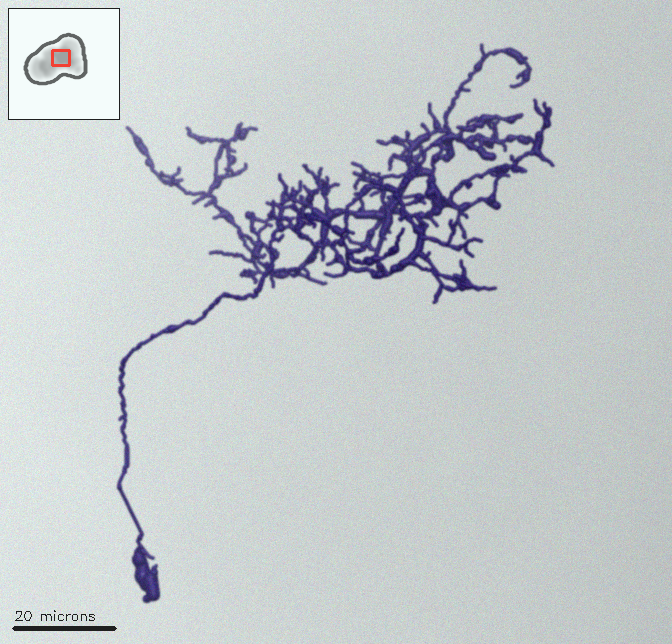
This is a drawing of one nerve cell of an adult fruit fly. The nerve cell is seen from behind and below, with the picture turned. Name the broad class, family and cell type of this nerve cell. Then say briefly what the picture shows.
Its broad class is nerve-cord intrinsic neuron. The family is hemilineage 09A. The cell type is IN09A020. The cell body is at the lower left of the picture. By the scale bar it is about 110 microns tall in this view. Dozens of branch ends can be seen.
